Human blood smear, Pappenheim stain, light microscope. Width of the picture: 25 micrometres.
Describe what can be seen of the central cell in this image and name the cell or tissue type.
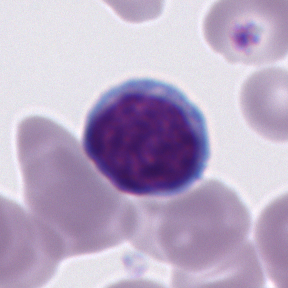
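Start with the outline: it is round and smooth. The nucleus is round as well, with no indentation. Its chromatin is dense, dark purple and clumped. Look through the cytoplasm and you will find no granules. This central cell is a typical lymphocyte.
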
